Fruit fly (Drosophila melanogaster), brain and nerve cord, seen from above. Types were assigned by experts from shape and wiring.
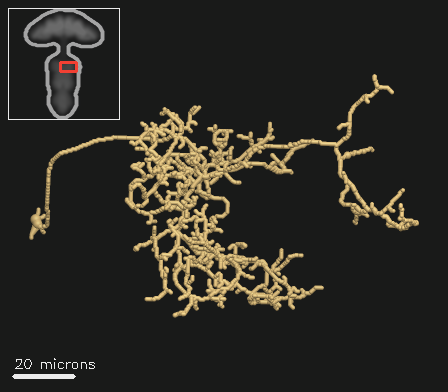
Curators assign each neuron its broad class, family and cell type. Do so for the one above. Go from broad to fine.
nerve-cord intrinsic neuron; hemilineage 13B; IN13B025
